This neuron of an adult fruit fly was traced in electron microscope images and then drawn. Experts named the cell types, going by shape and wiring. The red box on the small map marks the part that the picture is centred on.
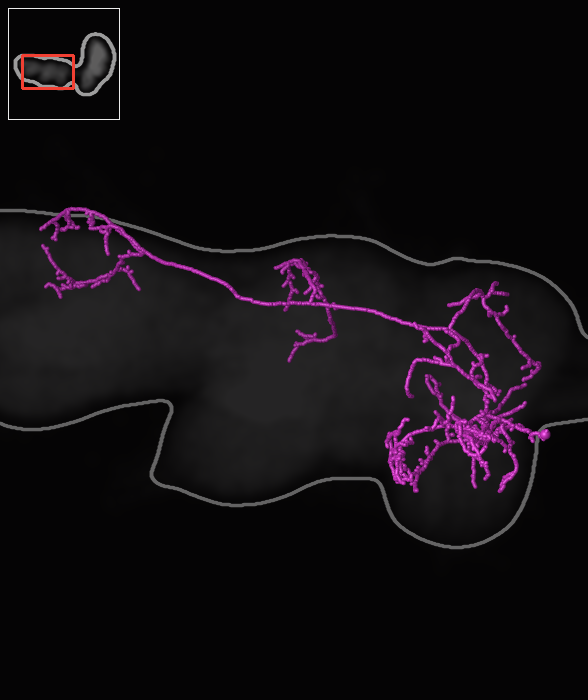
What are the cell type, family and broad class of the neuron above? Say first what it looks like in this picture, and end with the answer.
Its cell body lies on the right of the picture. The picture shows dozens of branch ends. Its cell type is IN18B018. Its family is hemilineage 18B. Its broad class is nerve-cord intrinsic neuron.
